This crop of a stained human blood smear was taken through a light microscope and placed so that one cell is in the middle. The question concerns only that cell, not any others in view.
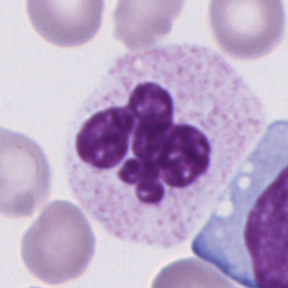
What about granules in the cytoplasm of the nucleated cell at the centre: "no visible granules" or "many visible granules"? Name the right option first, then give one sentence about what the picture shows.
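Many visible granules. Fine pink-violet granules are scattered throughout the cytoplasm.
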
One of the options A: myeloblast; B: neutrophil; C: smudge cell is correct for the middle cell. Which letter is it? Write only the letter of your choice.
B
